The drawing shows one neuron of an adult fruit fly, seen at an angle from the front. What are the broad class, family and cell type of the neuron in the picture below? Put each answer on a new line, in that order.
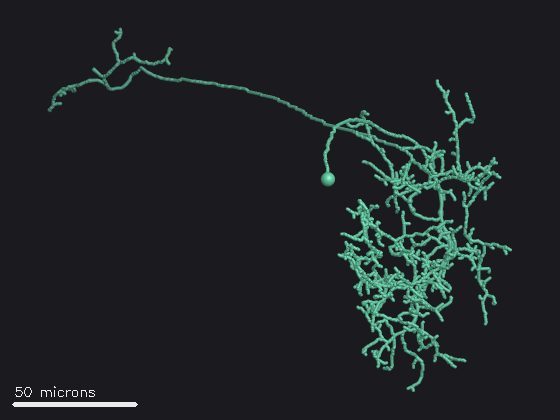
central-brain intrinsic neuron
hemilineage VLPa2
AVLP202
